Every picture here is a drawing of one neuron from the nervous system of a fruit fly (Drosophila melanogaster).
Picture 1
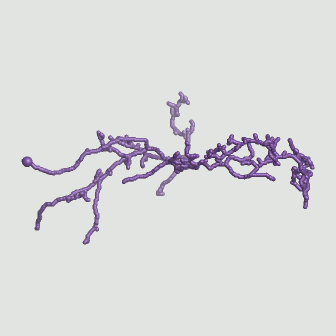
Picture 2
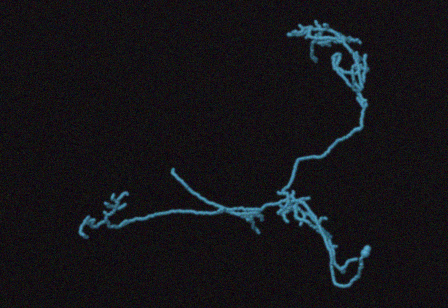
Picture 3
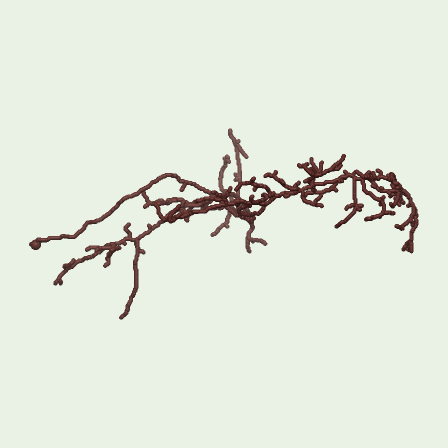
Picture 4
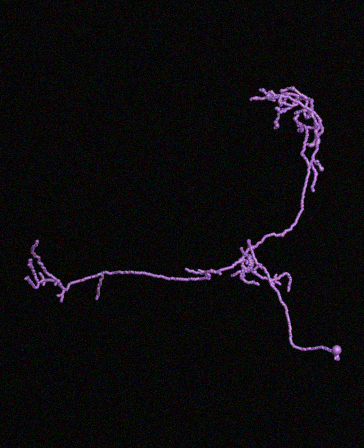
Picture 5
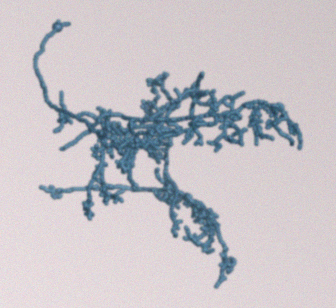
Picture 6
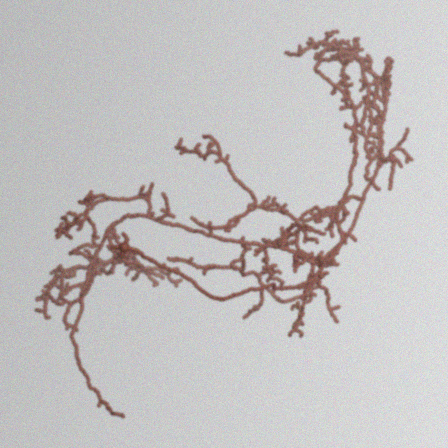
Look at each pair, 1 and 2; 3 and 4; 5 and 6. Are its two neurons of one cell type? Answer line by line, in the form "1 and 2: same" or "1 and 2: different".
1 and 2: different
3 and 4: different
5 and 6: same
